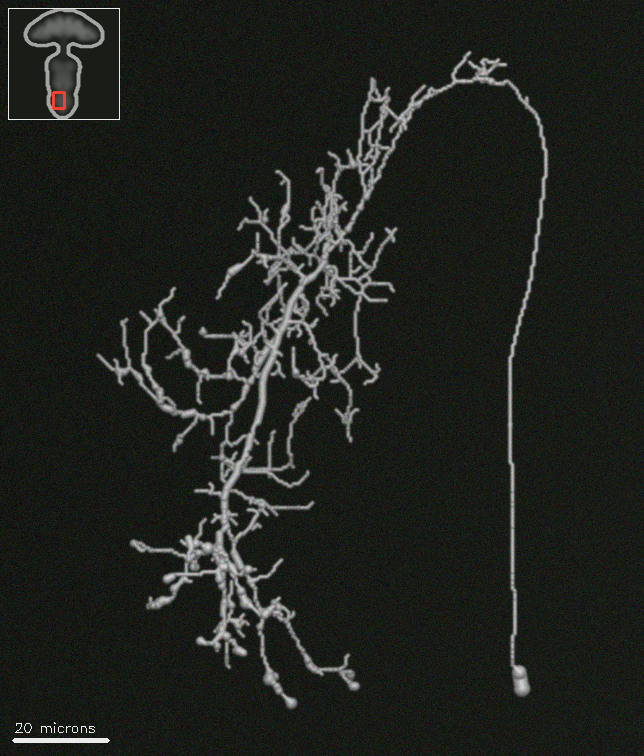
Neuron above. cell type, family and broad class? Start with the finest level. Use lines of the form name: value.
cell type: IN12B023
family: hemilineage 12B
broad class: nerve-cord intrinsic neuron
